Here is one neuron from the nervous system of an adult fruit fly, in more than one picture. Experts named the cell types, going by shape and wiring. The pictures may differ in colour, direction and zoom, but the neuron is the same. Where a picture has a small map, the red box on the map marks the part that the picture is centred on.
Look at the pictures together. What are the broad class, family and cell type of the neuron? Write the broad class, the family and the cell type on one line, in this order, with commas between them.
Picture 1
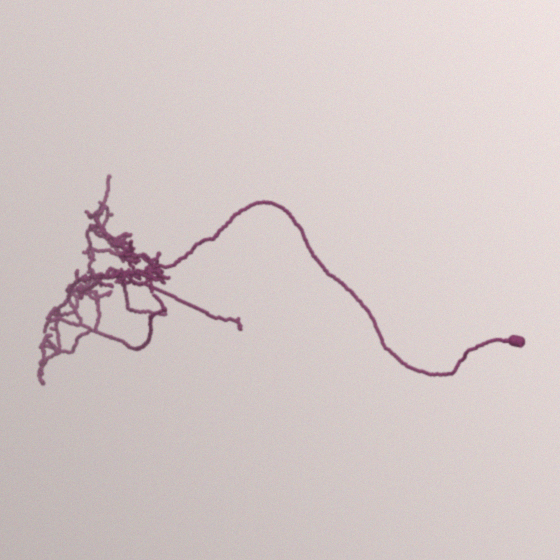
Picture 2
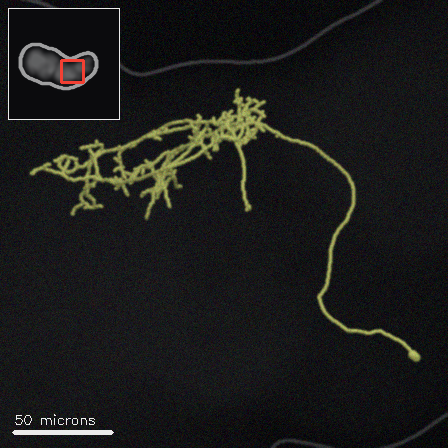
nerve-cord intrinsic neuron, hemilineage 06A, IN06A048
